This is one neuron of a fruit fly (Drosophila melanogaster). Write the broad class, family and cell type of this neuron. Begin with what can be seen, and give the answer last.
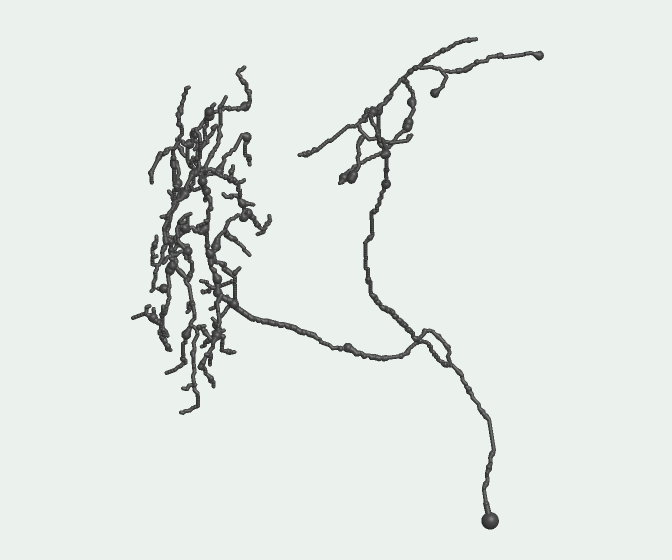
The cell body is at the lower right of the picture. The picture shows dozens of branch ends. This is a visual projection neuron. Its family is LC. The cell type is LC25.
